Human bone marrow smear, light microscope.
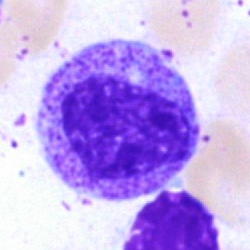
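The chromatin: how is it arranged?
Dark purple and clumped, with lighter patches between the clumps.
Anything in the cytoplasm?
Numerous purple granules scattered through it, a small pale area just above the nucleus, and no clear vacuoles.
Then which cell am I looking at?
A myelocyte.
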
